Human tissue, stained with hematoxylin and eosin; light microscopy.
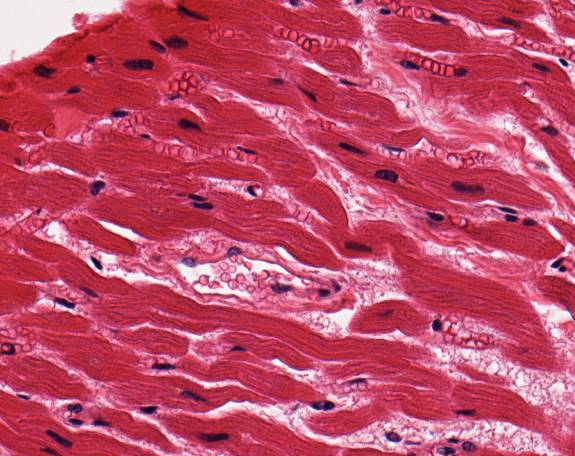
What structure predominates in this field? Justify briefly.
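Myocardium makes up this field. First, the fibres: they branch and join their neighbours instead of lying as separate straight cylinders.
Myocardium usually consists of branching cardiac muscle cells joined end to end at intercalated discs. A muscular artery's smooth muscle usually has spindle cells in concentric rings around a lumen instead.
Next, the spaces: many small capillaries full of red blood cells lie between the fibres throughout.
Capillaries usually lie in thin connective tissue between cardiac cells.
Last: no fat cells, and a blank white patch at top left, beyond the tissue edge.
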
